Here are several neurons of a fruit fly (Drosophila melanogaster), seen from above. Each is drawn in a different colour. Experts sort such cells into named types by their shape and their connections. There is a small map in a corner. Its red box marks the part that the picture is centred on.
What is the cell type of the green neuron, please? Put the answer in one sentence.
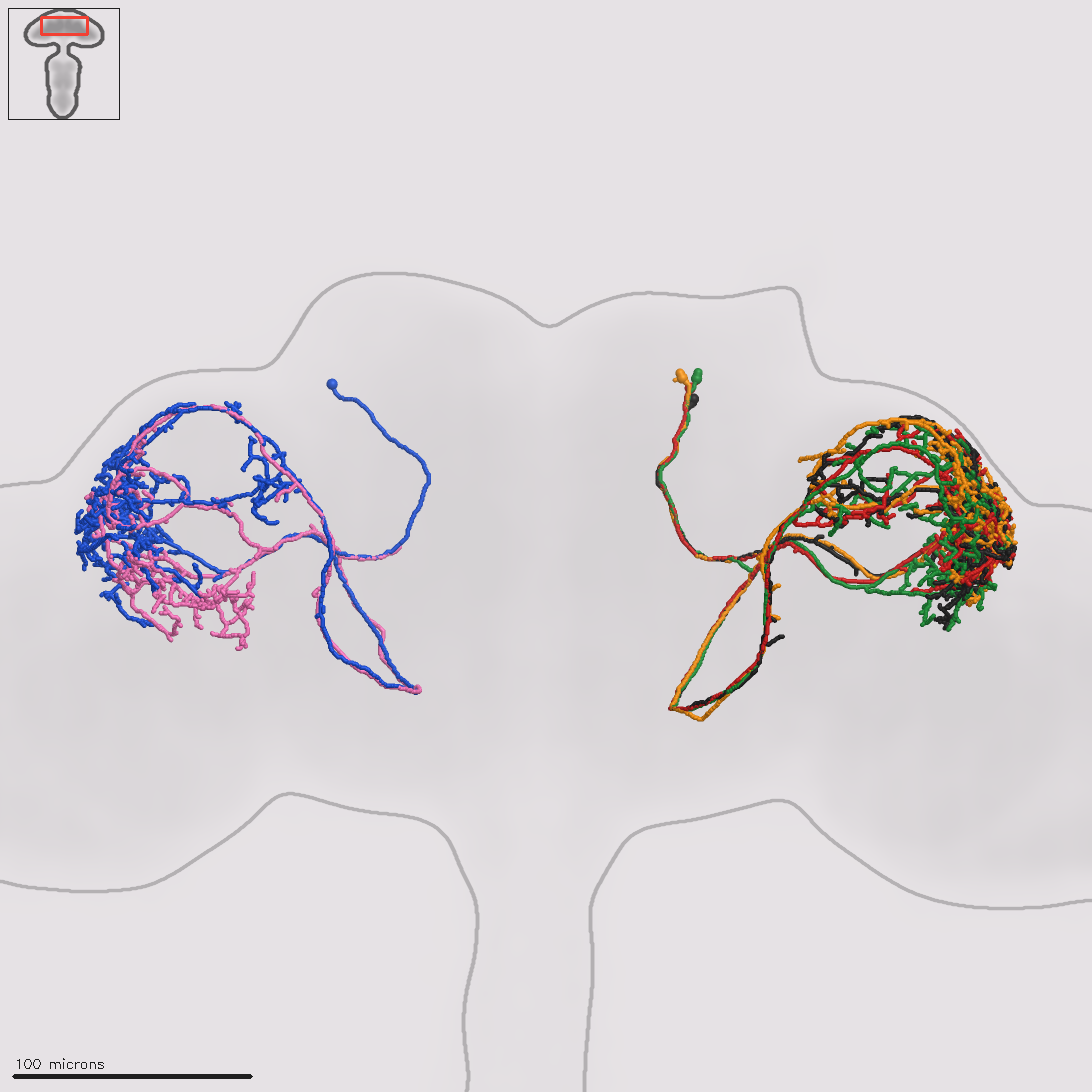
The cell type is AVLP454_b6.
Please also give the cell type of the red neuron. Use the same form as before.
The cell type is AVLP454_b5.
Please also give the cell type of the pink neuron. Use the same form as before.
The cell type is AVLP454_a3.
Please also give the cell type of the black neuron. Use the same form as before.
The cell type is AVLP454_b4.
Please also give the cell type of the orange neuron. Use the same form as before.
The cell type is AVLP454_b3.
